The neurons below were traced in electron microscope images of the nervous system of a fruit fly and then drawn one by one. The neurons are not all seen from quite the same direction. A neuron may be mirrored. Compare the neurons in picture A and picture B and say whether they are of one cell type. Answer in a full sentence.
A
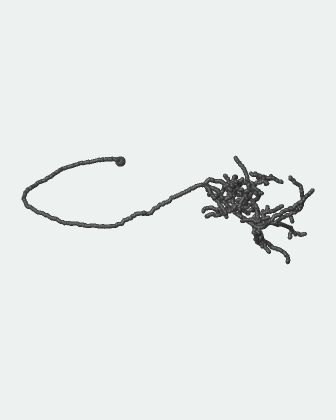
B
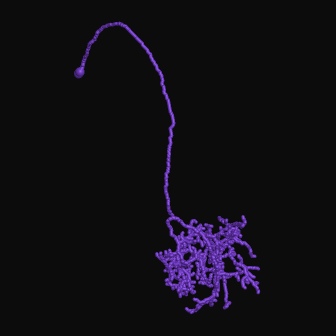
They are of different cell types.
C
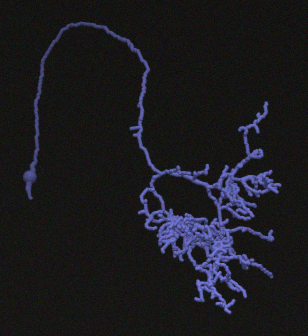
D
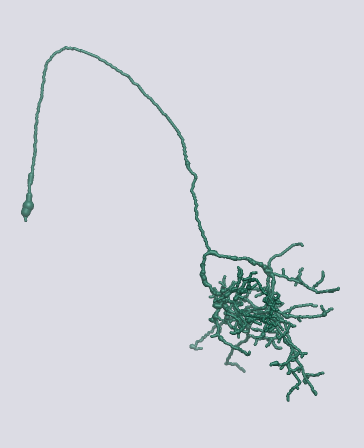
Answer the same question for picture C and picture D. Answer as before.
They are of the same cell type.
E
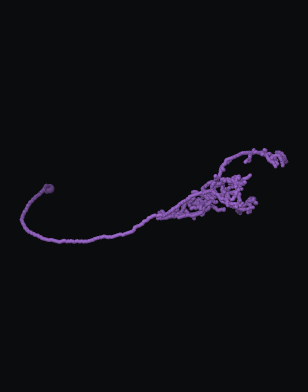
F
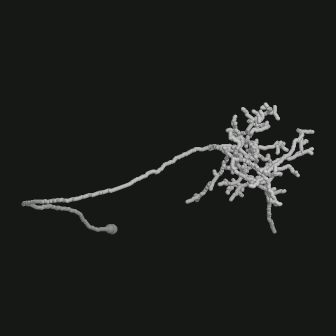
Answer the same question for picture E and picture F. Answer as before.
They are of different cell types.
